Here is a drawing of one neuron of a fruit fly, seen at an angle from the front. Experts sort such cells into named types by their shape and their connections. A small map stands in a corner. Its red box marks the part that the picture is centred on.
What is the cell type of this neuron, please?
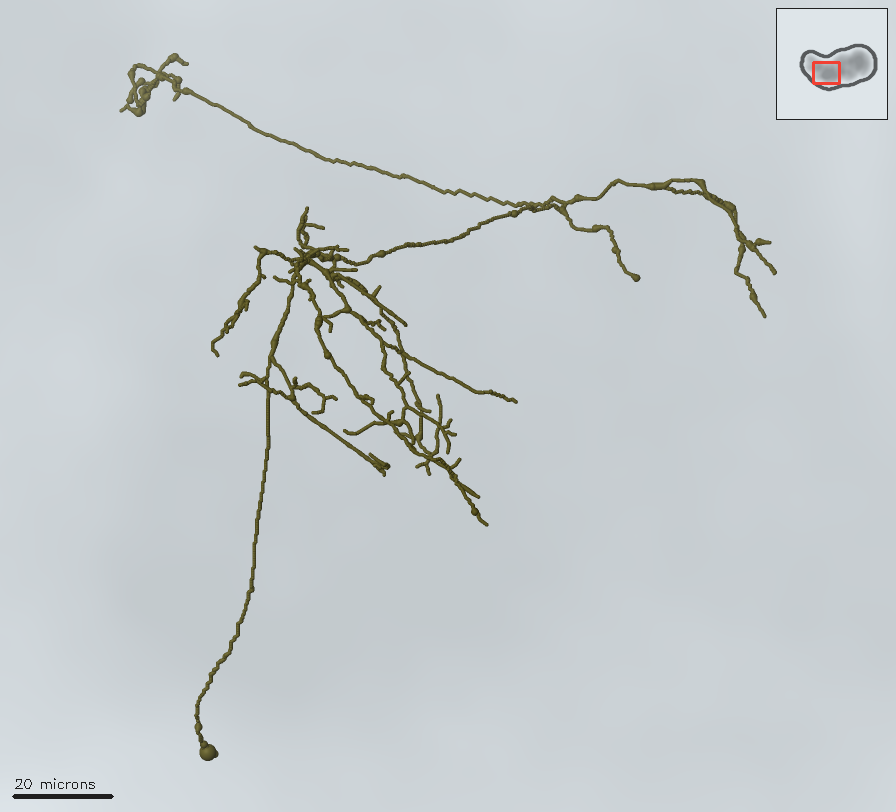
IN06A113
